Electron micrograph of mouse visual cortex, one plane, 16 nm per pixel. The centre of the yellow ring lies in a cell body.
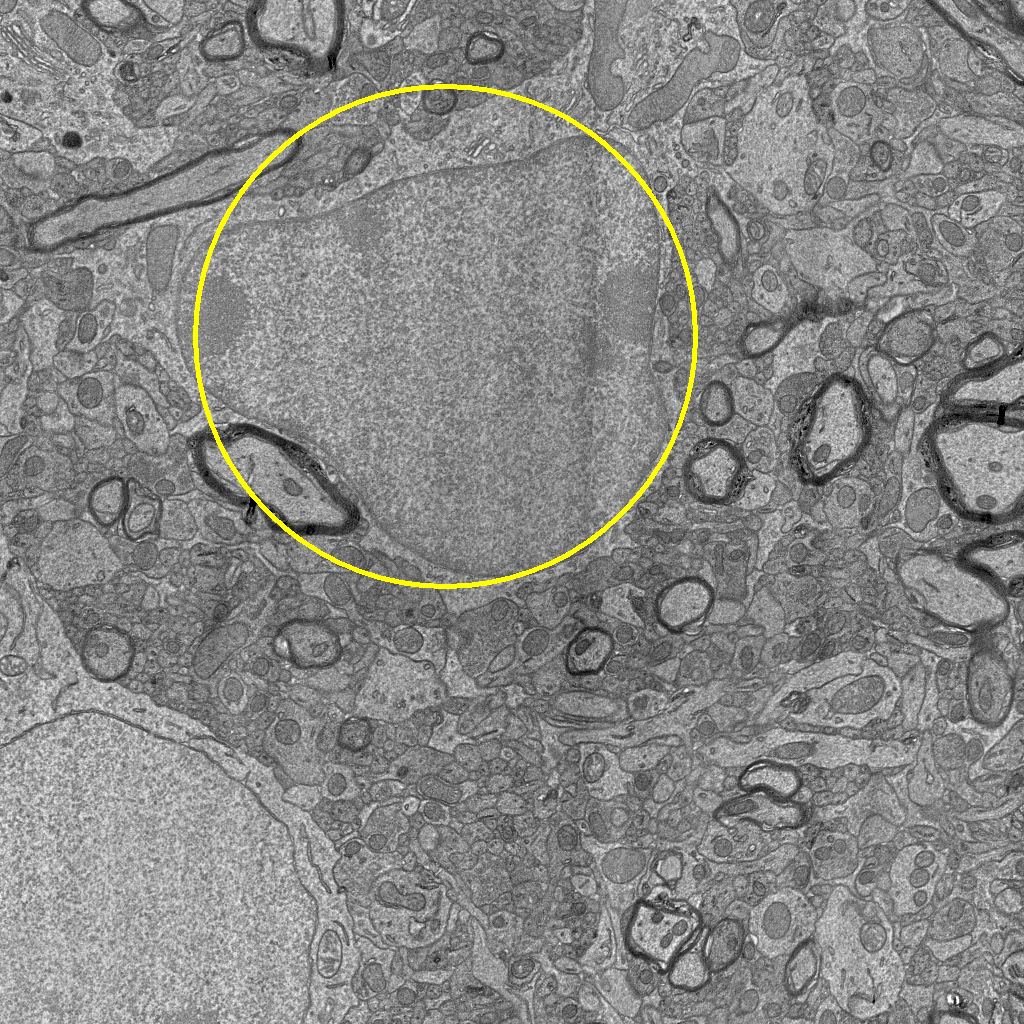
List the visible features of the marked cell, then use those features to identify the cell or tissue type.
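Nucleus large, rounded-oval, filling most of the ring. Outline smooth; no deep folds or indentations. Chromatin fine-grained, evenly dispersed; no thick dark layer lining the envelope. Smoother, slightly darker patches inside the nucleus at left and right ends. Cell: astrocyte.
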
